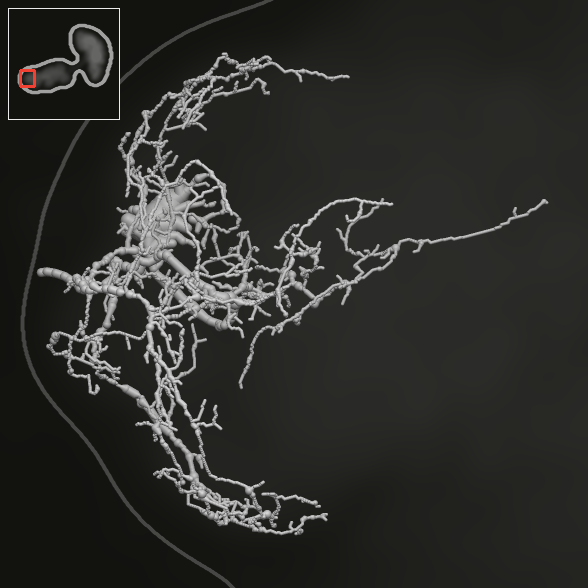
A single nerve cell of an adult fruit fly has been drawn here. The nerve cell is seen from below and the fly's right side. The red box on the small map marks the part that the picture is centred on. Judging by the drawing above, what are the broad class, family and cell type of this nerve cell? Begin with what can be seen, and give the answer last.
It is in the nerve cord and does not reach the brain. As drawn here it is about as wide as it is tall. This is an efferent neuron of the nerve cord. The family is hemilineage 00B. It is of cell type EN00B016.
